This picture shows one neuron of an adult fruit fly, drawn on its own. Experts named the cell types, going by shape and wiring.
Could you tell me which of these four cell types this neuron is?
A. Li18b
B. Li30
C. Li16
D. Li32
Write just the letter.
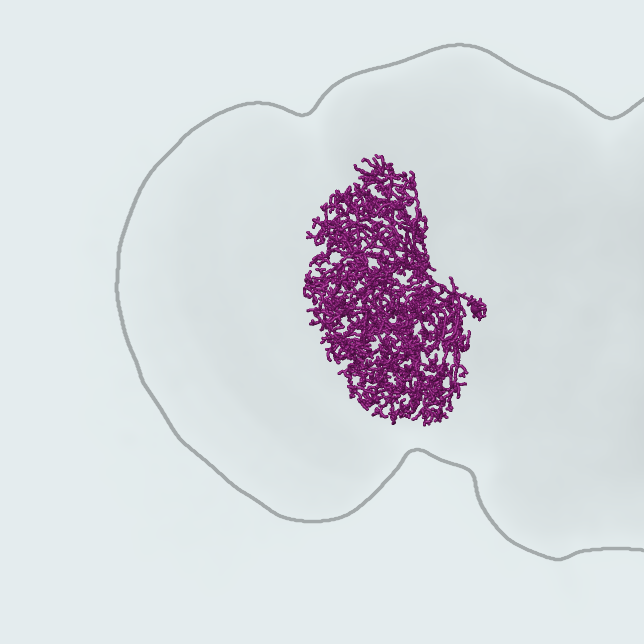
C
